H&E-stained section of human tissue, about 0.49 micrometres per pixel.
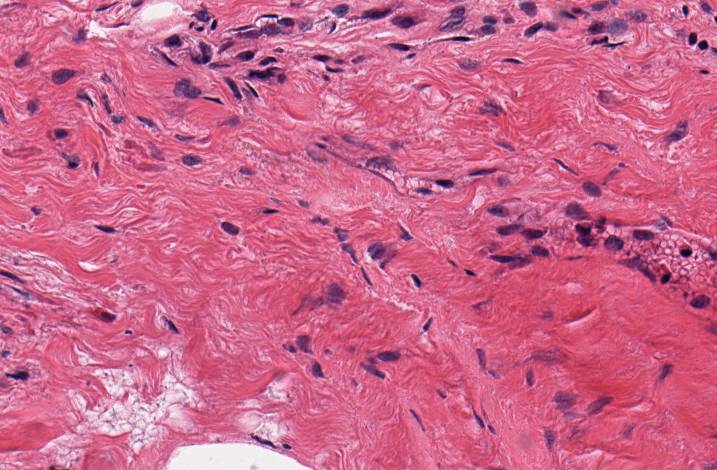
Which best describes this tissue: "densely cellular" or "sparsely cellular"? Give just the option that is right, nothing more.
Sparsely cellular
